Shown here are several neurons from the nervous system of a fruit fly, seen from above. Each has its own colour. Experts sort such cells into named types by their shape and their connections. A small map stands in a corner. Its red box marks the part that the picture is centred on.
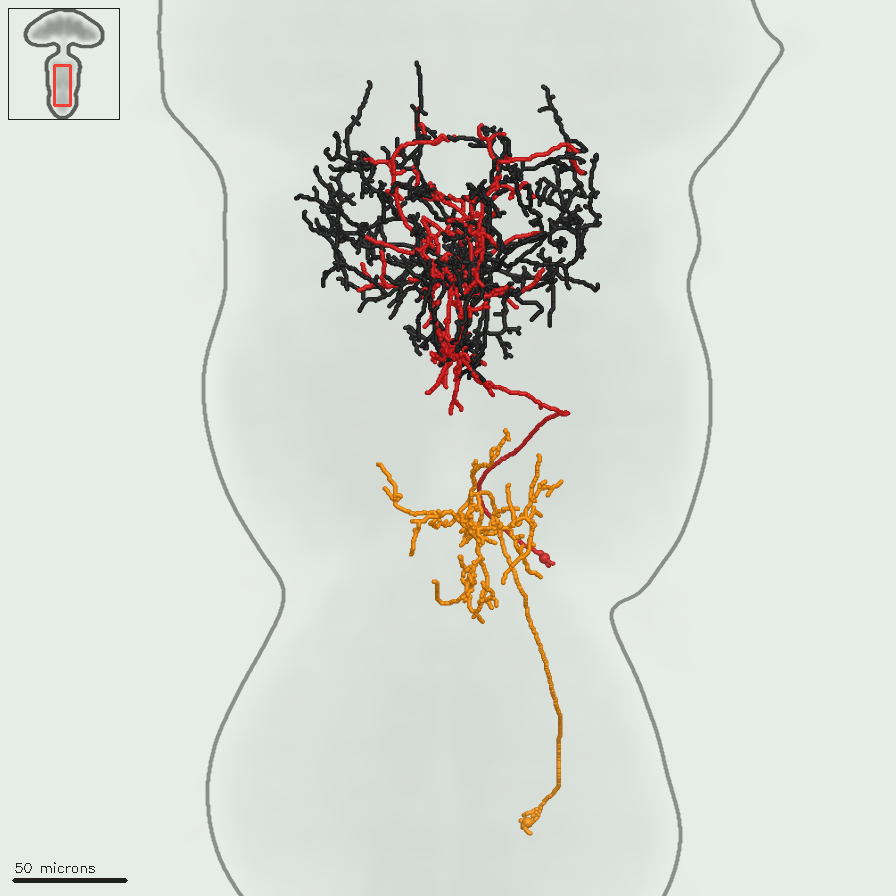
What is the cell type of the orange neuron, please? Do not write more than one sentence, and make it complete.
The cell type that this neuron has is IN07B030.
